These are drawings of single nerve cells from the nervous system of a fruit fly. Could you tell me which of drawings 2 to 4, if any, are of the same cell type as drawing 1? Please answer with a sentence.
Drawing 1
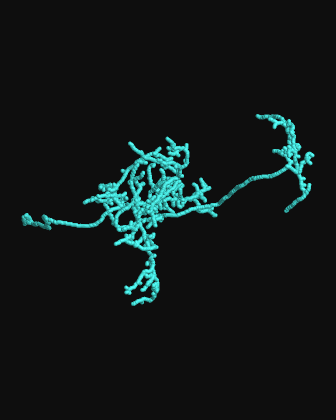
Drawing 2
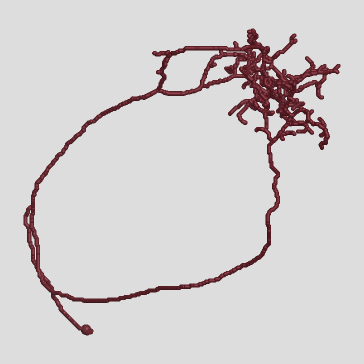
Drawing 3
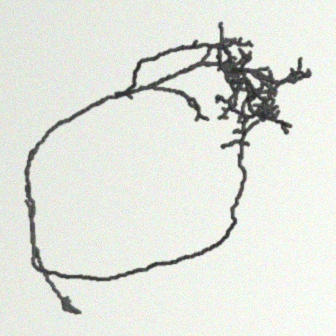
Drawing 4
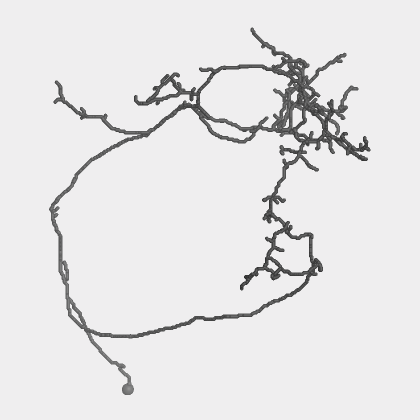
None of them is of the same cell type.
